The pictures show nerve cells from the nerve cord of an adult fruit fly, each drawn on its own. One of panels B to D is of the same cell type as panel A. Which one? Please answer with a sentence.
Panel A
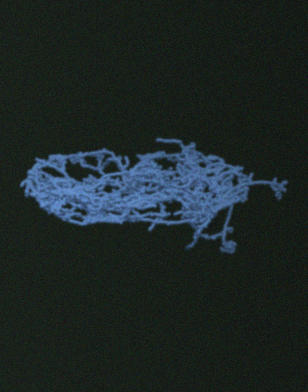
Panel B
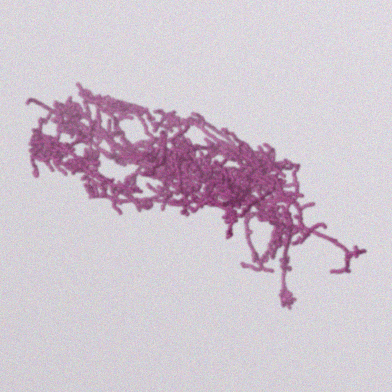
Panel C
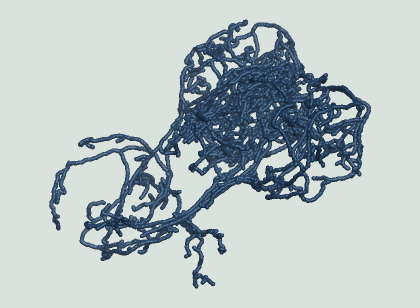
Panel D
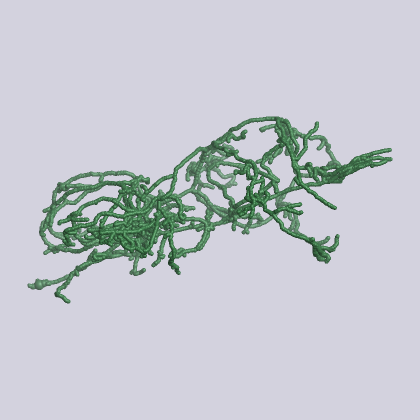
Panel B shows a nerve cell of the same cell type.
